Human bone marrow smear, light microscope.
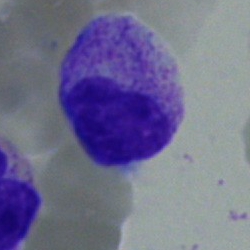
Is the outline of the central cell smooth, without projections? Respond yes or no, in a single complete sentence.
Yes, it is a smooth edge that the cell has.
